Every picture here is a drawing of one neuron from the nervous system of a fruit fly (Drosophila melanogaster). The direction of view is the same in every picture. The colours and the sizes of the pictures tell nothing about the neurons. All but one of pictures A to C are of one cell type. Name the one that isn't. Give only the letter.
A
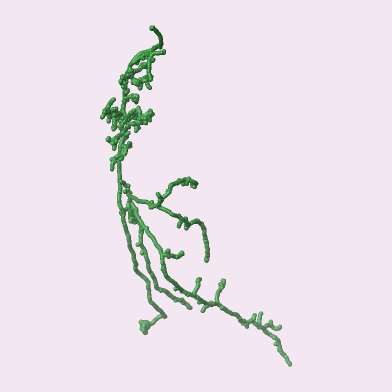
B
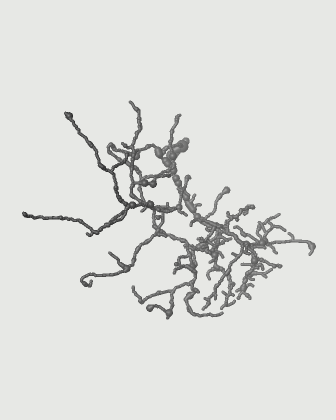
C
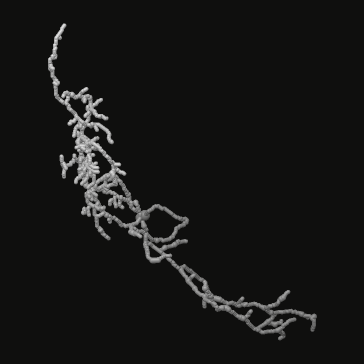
B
